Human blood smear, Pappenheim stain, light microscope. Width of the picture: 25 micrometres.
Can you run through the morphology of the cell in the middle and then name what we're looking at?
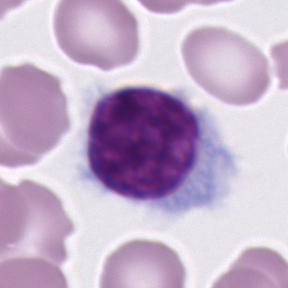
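You'll see the cytoplasm is a pale, light blue with no distinct granules. It's just a thin rim on the left but a broader band on the right and lower right, and those right and lower margins fray into fine, wispy projections. The nucleus is round, about 10 micrometres across. So that's a hairy cell.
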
